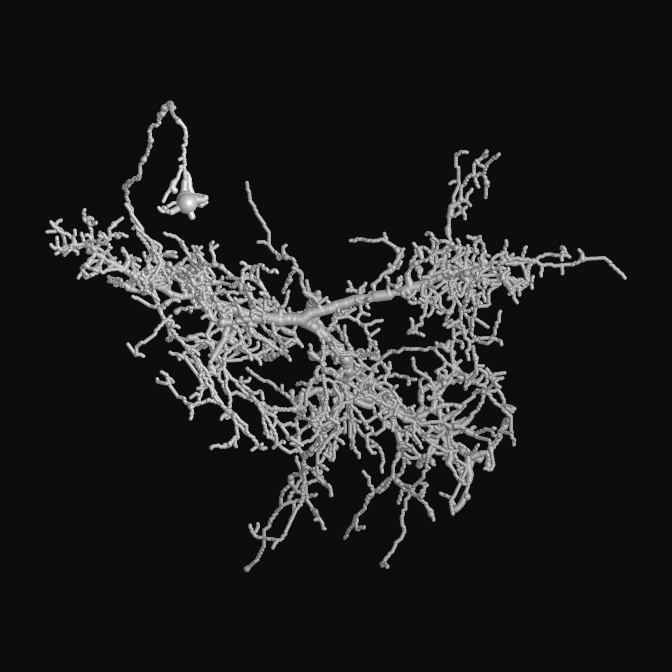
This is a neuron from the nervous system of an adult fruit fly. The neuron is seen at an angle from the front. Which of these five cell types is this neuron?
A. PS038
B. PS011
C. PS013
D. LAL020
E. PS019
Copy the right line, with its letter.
C. PS013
